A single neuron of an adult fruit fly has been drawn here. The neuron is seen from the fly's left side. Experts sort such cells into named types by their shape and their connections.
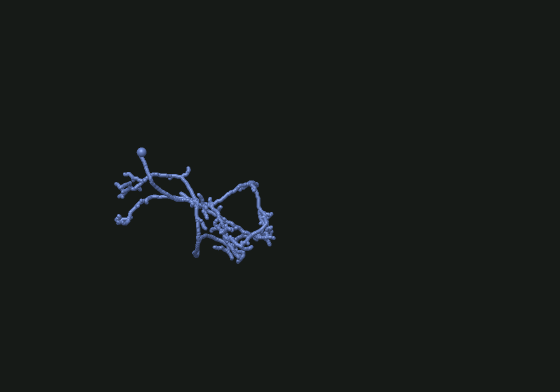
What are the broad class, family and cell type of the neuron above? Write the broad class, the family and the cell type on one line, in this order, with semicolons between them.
nerve-cord intrinsic neuron; hemilineage 01A; IN01A054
